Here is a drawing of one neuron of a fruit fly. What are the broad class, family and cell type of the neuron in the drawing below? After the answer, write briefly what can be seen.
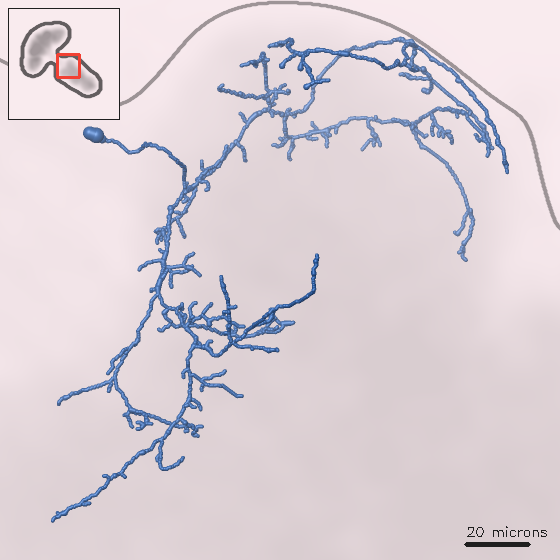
It is a nerve-cord intrinsic neuron. The family is hemilineage 16B. It is of cell type IN16B060. From top to bottom in the picture it spans about 150 microns. The picture shows dozens of branch ends.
